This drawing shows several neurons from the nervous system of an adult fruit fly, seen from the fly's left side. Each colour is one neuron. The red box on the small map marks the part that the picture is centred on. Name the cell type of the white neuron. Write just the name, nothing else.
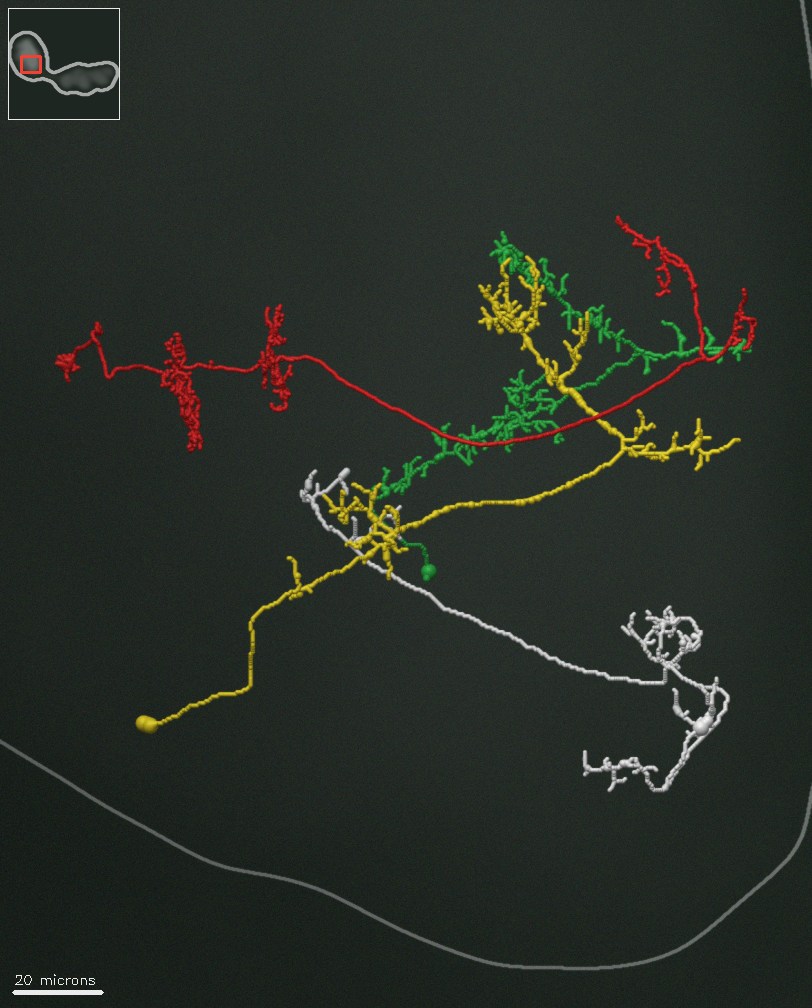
TmY4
